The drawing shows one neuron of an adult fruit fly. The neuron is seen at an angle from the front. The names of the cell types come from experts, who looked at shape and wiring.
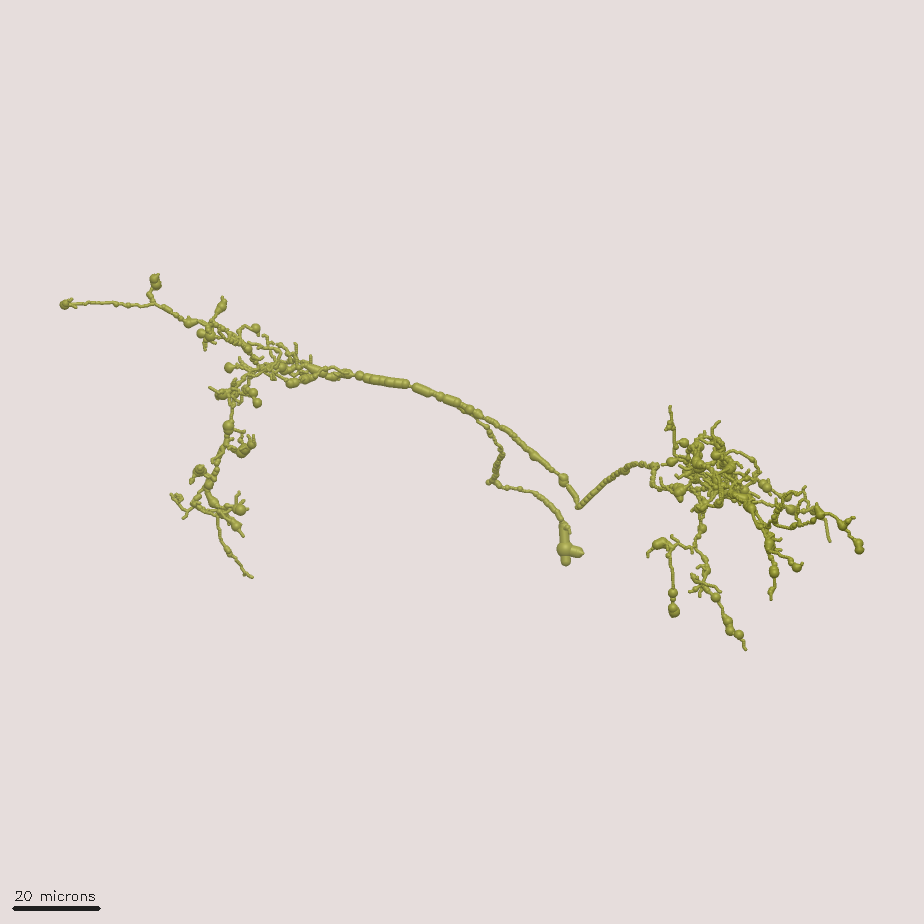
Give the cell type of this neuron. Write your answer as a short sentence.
The cell type is CL354.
